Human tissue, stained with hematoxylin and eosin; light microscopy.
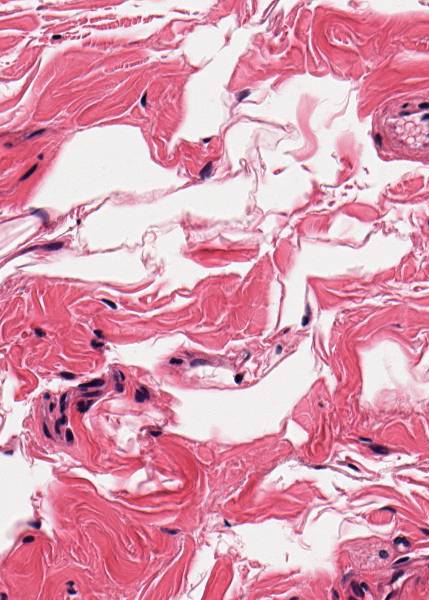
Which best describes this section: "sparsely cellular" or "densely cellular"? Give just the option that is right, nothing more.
Sparsely cellular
